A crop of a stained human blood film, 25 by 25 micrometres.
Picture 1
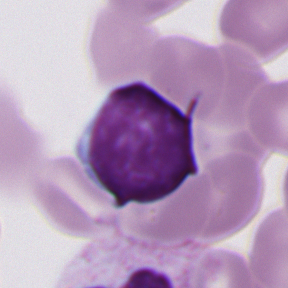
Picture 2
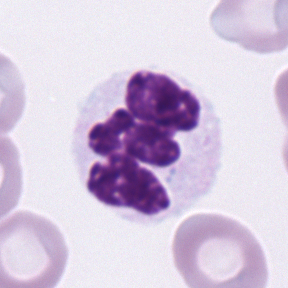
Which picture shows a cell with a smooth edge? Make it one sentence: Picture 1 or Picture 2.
A smooth outline is found on the cell in picture 2.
